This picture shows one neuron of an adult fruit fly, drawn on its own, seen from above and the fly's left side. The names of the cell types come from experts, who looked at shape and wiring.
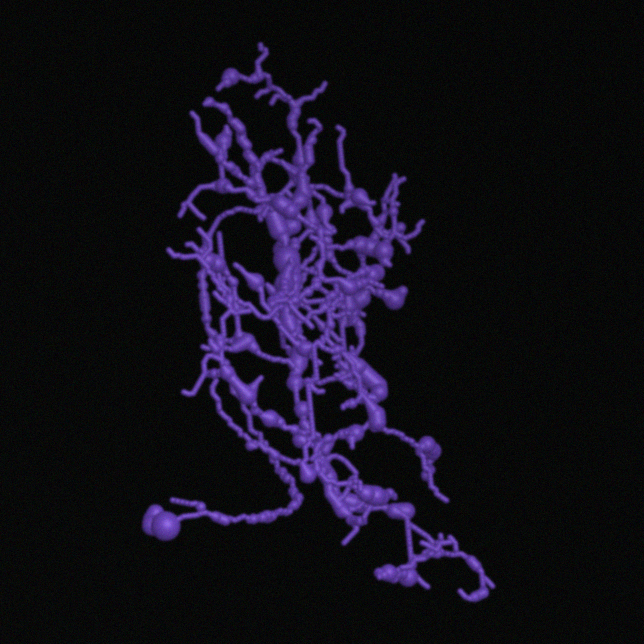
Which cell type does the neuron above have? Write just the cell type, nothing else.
GNG608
